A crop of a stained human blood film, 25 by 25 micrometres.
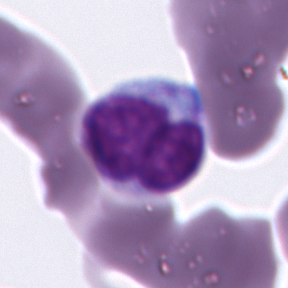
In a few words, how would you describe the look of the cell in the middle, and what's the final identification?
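The nucleus measures about 11 by 8 micrometres, and a notch between its lobes runs from its upper edge toward its lower edge. Its chromatin is dark purple and coarsely clumped rather than fine and even. The cytoplasm forms a pale bluish rim, widest above and to the right of the nucleus. The cell outline is roughly round, without surface projections. This is a typical lymphocyte.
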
